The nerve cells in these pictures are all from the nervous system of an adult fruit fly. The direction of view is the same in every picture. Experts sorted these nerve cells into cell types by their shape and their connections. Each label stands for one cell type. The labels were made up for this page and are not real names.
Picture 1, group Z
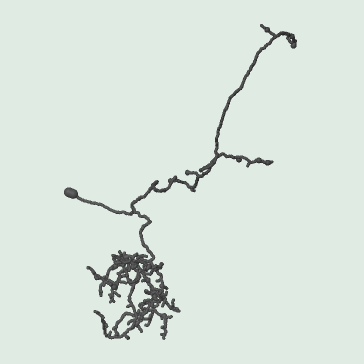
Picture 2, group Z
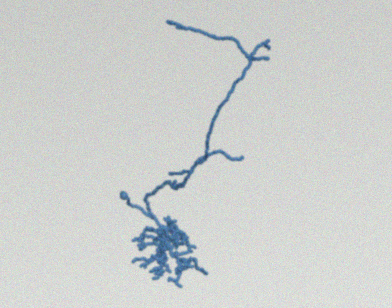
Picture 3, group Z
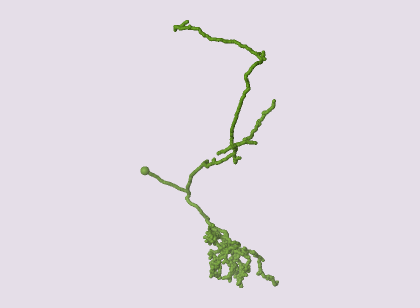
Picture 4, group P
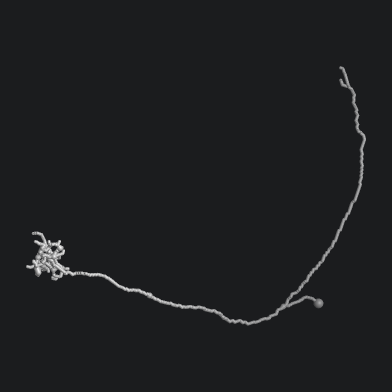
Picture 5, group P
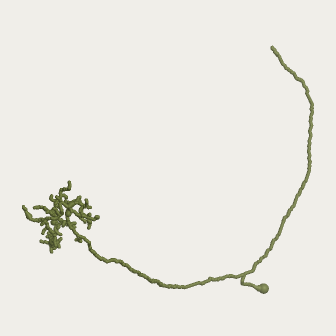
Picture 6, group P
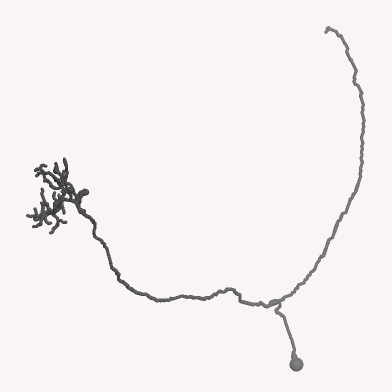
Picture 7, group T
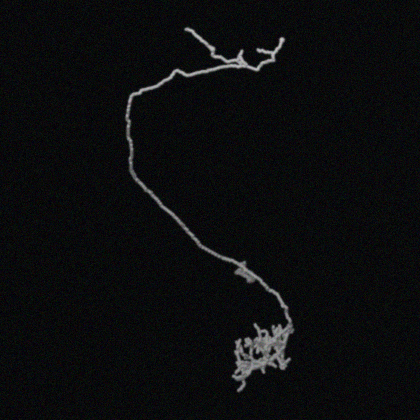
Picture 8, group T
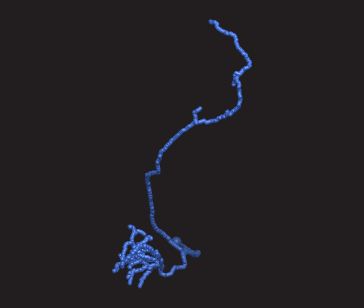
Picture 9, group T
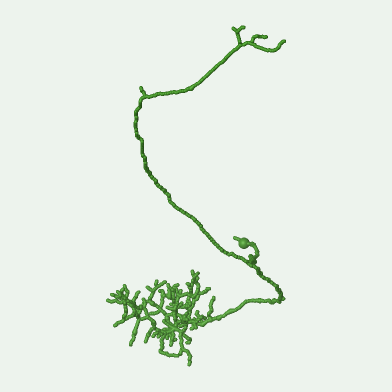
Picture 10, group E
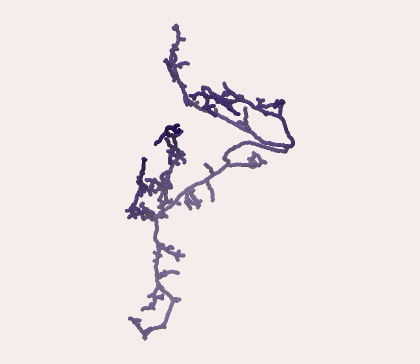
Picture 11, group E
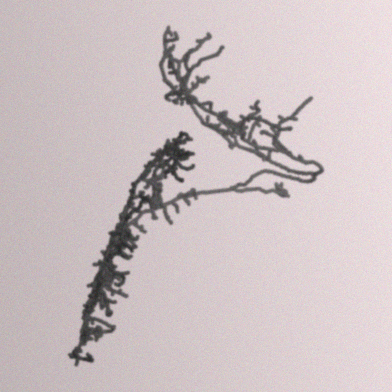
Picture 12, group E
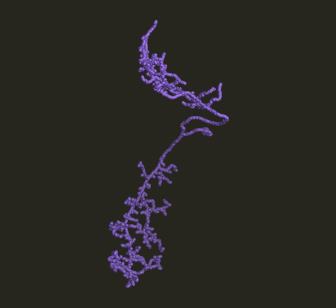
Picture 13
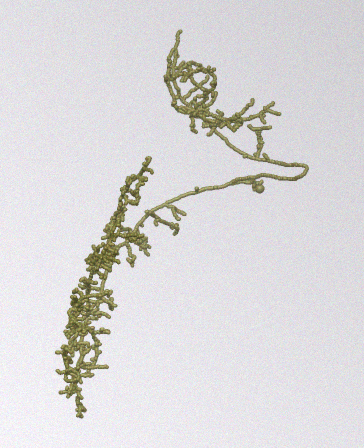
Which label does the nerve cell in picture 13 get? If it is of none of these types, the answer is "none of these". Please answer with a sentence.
It belongs to group E.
